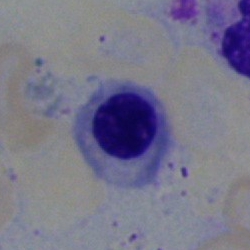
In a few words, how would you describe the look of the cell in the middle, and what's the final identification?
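Looking at the outline first, it is smooth and round to slightly oval. The chromatin is dark purple and densely stained. The cytoplasm reads as pale blue-grey, with no distinct granules that I can see. This cell is an erythroblast.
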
